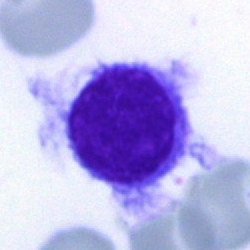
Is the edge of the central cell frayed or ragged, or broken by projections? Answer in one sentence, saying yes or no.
Yes, this cell has a rough edge that is ragged or bears projections, blebs or tags.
